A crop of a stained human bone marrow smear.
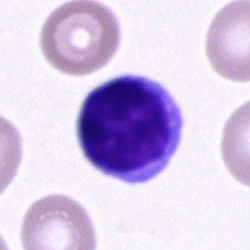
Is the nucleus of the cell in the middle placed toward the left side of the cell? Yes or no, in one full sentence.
Yes, the nucleus is found toward the left, whether upper, middle or lower.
